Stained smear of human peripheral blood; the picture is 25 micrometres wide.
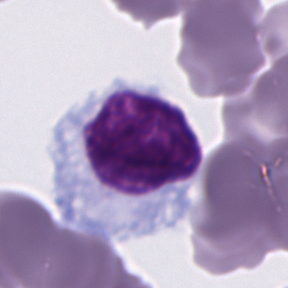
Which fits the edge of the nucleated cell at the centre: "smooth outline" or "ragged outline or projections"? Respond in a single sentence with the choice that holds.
A rough edge runs around this cell.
